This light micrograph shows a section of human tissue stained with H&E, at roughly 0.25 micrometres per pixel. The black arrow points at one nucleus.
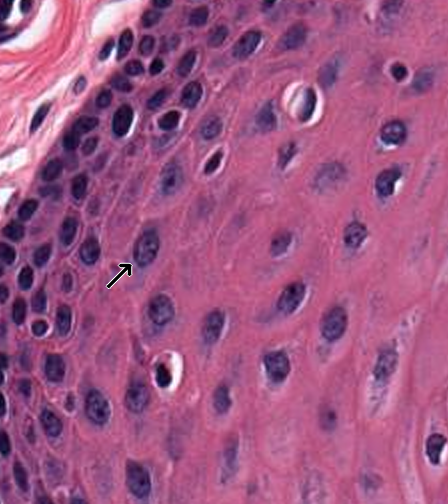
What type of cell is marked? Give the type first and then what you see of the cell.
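It is a squamous epithelial cell. The nucleus is oval, with its long axis running obliquely, and sits roughly in the middle of the cell. The nucleus is purple with a speckled, uneven texture. It is less solidly dark than the tightly packed nuclei in the rows toward the left edge. The cytoplasm is pink and moderately ample around the nucleus, bounded by a thin pale line against the neighbouring cells. The cell lies just past the crowded rows of small dark nuclei along the left edge, where the cells begin to be larger and more spaced apart with more pink cytoplasm.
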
